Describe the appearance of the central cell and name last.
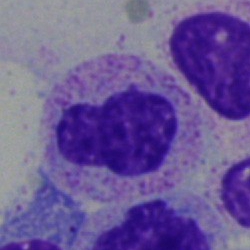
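Its outline looks roughly round to me. In the nucleus I can't make out any distinct nucleoli. Fine pinkish-purple granules seem scattered all through the cytoplasm, and I see no clear vacuoles there. This is a metamyelocyte.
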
